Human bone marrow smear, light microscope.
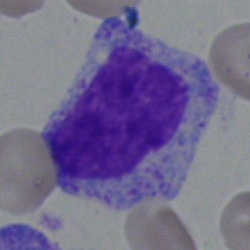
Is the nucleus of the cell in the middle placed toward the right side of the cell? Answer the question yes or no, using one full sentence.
No, the nucleus of this cell lies toward the left instead.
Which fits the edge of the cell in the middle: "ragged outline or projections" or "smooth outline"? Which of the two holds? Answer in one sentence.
The edge of this cell is rough.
